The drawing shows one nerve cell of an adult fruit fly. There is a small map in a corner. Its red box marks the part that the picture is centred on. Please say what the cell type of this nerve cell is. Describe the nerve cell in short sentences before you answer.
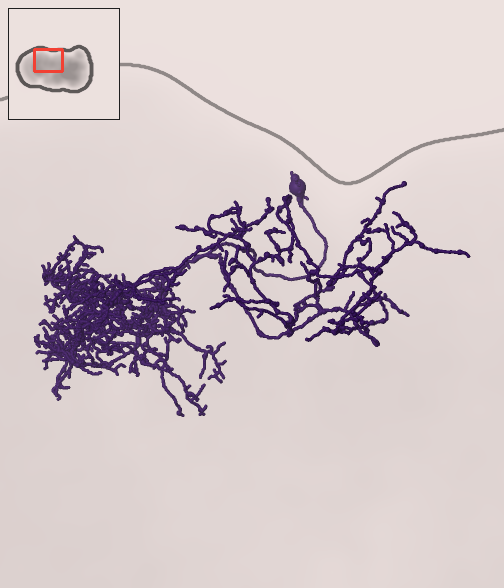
The picture shows dozens of branch ends. In this view it is wider than it is tall. Its broad class is central-brain intrinsic neuron. Its cell type is pC1_18b.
